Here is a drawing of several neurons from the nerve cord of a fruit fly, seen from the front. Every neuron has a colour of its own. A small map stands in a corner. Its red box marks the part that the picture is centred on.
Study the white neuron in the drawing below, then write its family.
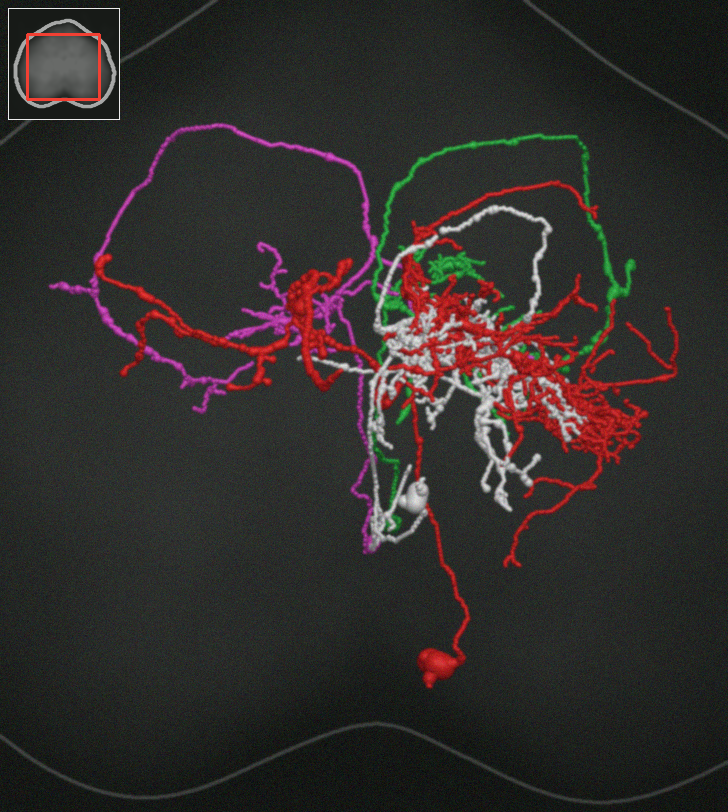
hemilineage 02A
